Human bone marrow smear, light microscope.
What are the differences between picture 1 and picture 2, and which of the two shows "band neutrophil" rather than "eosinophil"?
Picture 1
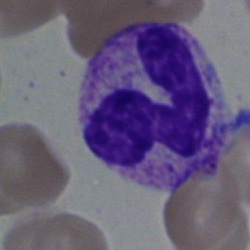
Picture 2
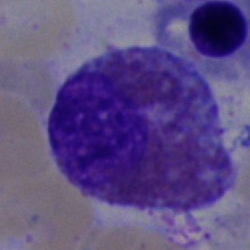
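Band neutrophil in picture 1, eosinophil in picture 2. Picture 1: dense, dark purple, coarsely clumped chromatin, no nucleoli, no vacuoles; red cells press on its top and lower-right edges.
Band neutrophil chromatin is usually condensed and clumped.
Outline of picture 2 broadly round to oval, against roughly round in picture 1. Picture 2: granules reach right out to the cell edge; loose purple granules lie just outside its lower edge.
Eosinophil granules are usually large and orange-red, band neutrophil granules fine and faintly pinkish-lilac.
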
